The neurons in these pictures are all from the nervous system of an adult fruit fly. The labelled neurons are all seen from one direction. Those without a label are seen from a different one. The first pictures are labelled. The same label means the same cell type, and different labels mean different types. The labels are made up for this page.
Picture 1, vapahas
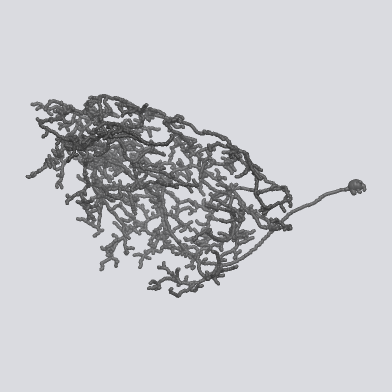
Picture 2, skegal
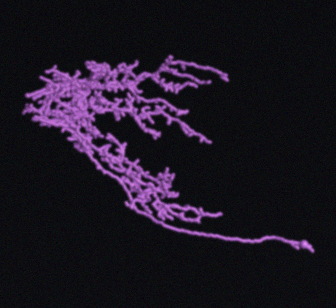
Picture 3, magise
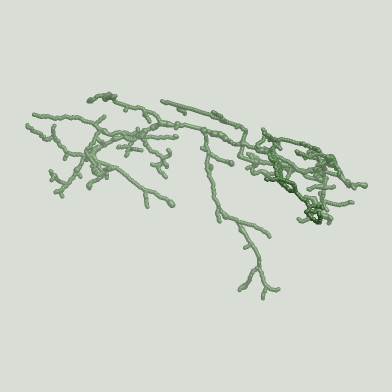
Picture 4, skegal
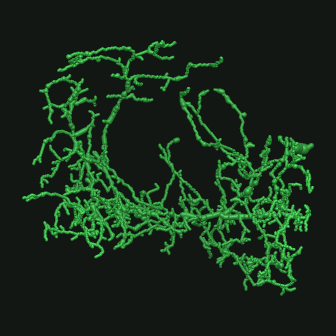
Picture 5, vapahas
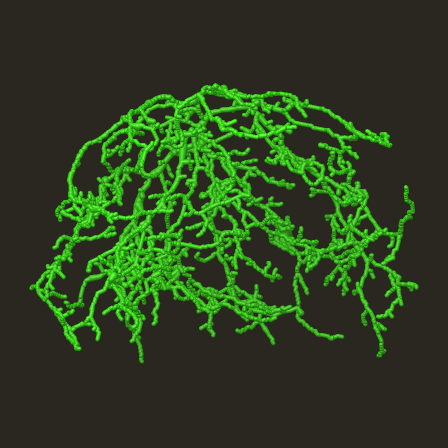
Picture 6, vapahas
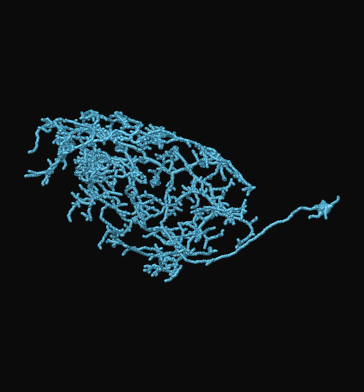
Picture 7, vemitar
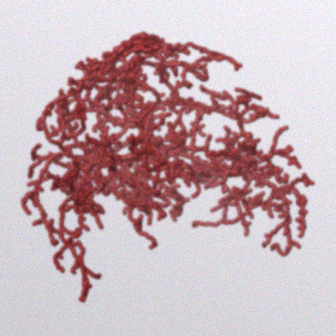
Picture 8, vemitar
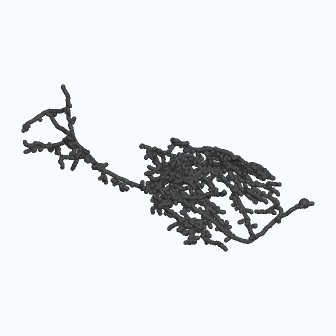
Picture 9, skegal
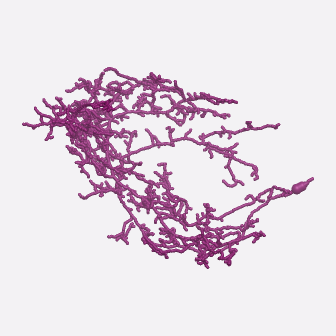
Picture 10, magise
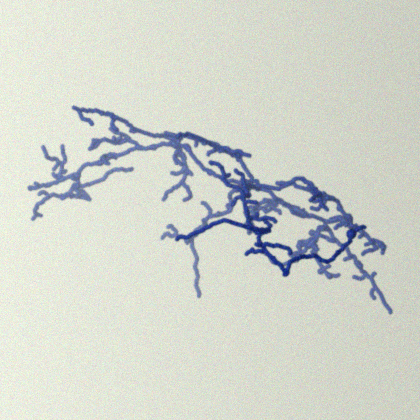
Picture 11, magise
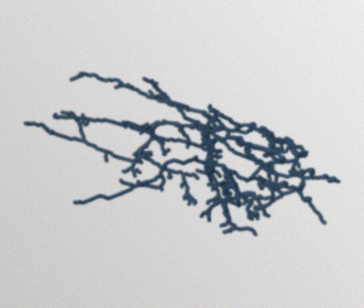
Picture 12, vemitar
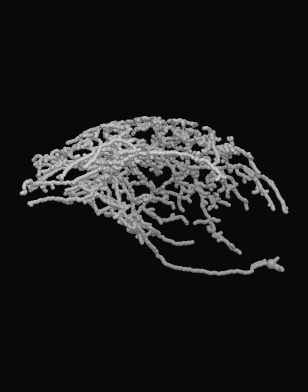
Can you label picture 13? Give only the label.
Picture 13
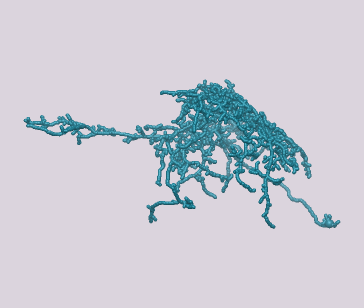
vemitar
